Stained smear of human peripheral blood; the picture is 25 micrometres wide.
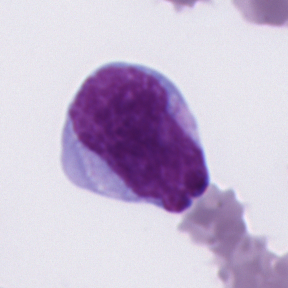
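Myeloblast: the central cell of a stained peripheral blood smear. Its outline is smooth, without surface projections. The elongated nucleus runs diagonally from upper left to lower right, measures about 14 by 9 micrometres and fills about 70% of the cell's area. Pale blue cytoplasm forms its widest rim on the left side of the nucleus.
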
